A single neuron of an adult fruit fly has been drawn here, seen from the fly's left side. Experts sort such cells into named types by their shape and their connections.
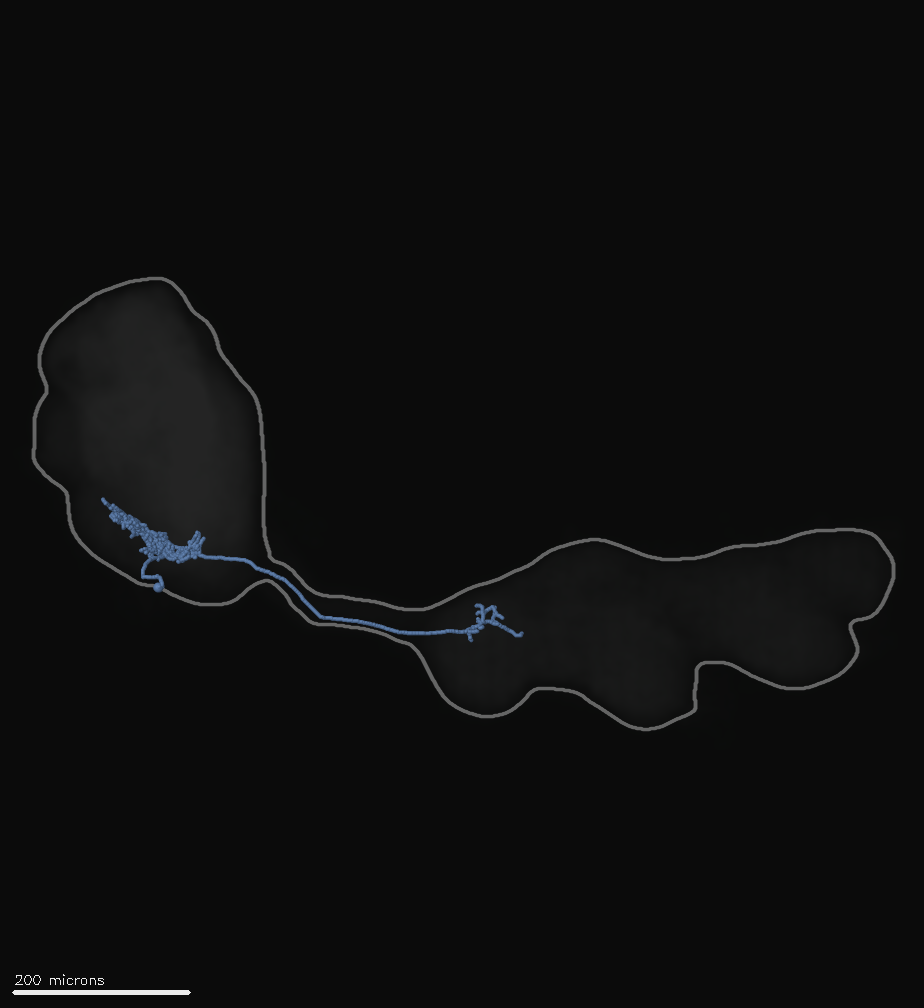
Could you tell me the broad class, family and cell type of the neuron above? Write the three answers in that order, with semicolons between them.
descending neuron; DNge; DNge174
